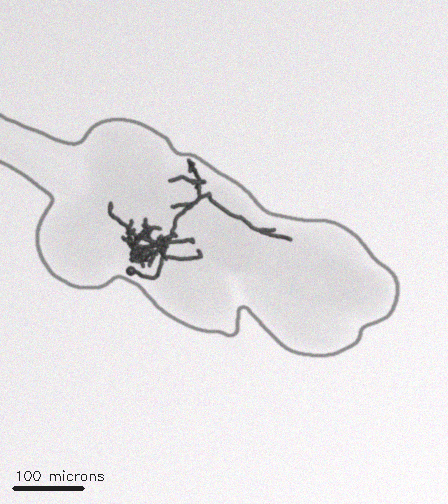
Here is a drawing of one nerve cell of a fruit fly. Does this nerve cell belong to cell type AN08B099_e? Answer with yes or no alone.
no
